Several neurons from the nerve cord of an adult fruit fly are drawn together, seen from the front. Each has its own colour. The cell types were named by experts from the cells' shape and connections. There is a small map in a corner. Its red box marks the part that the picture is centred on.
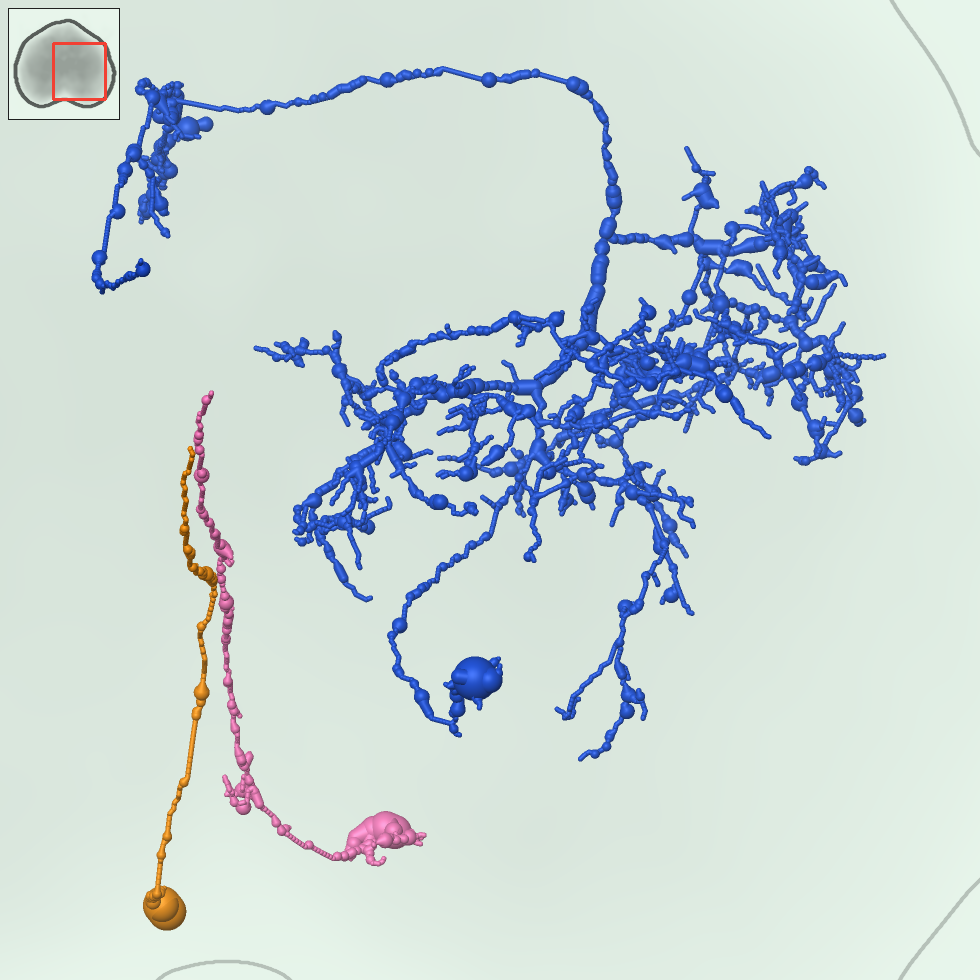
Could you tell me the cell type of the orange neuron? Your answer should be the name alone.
AN27X021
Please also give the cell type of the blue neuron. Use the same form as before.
AN14B012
